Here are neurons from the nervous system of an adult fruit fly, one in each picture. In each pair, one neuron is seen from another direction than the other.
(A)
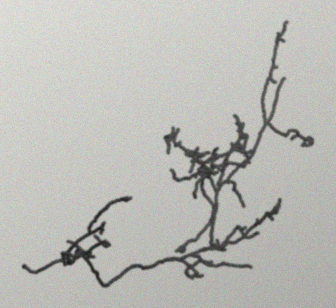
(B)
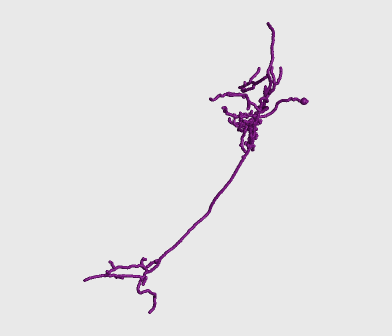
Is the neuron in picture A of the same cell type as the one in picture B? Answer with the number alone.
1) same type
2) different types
1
